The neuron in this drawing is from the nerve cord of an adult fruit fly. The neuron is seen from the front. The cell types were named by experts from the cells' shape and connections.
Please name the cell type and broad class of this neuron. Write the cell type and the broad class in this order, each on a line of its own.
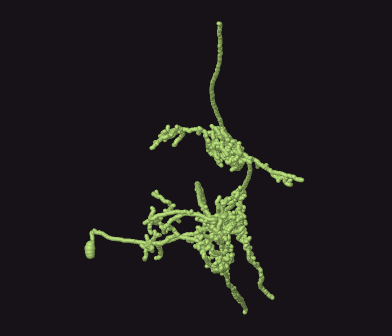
ANXXX120
ascending neuron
